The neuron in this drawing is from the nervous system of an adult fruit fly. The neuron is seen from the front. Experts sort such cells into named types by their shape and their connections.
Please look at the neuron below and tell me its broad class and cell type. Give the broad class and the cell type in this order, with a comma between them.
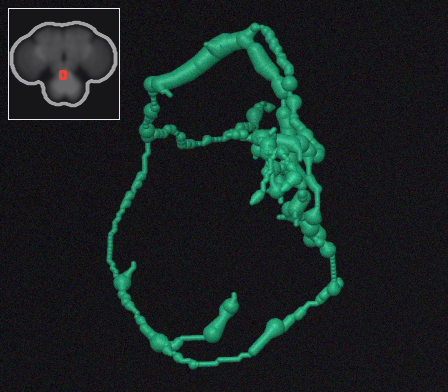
sensory neuron entering the nerve cord, SNxx15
